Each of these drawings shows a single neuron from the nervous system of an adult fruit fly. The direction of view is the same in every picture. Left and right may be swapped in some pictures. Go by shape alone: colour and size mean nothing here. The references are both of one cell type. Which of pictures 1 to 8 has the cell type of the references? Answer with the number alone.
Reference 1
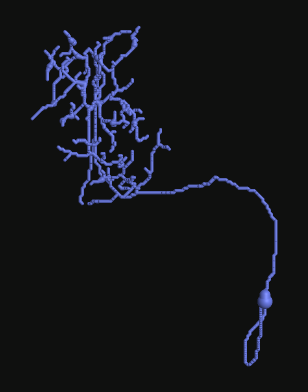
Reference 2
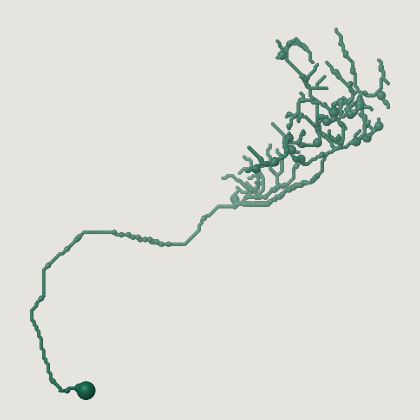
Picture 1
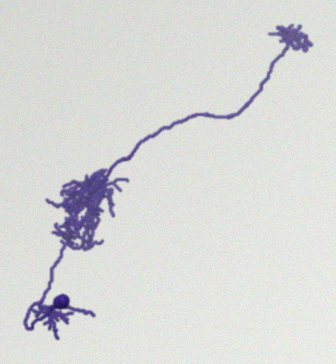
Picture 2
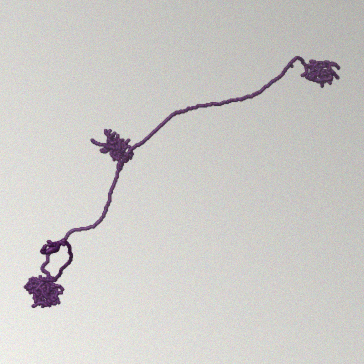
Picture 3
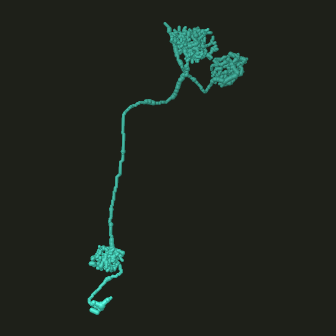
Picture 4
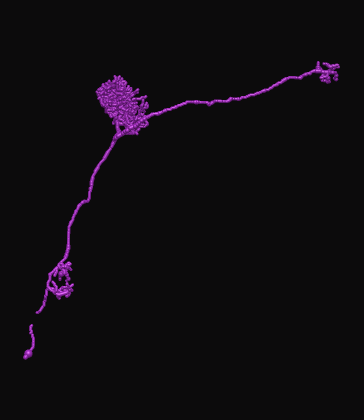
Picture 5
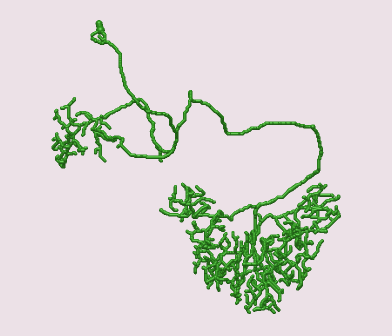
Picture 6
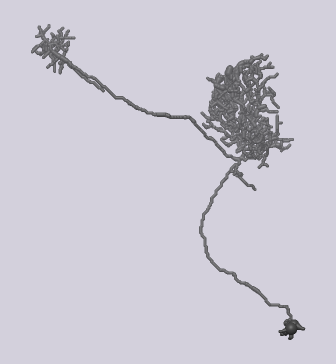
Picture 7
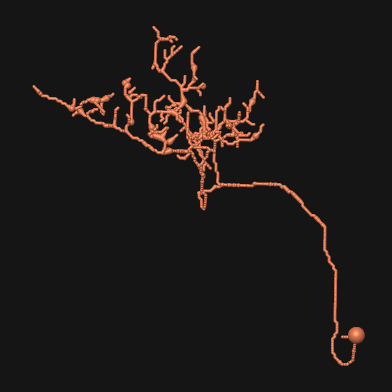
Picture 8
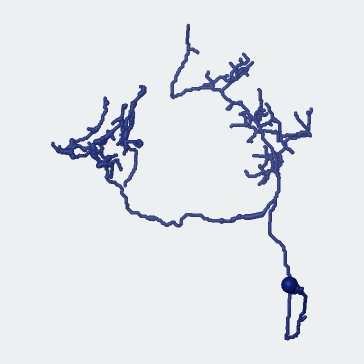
7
